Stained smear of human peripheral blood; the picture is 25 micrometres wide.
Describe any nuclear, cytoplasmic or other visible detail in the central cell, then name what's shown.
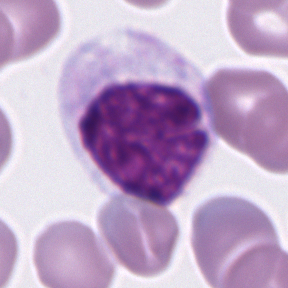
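Notice first where the nucleus sits: low in the cell, so most of the cytoplasm lies above it. Take your time searching the nucleus; no nucleoli can be seen. In the cytoplasm there are a few faint, fine purplish specks scattered about, but no vacuoles. This one is a band neutrophil.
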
